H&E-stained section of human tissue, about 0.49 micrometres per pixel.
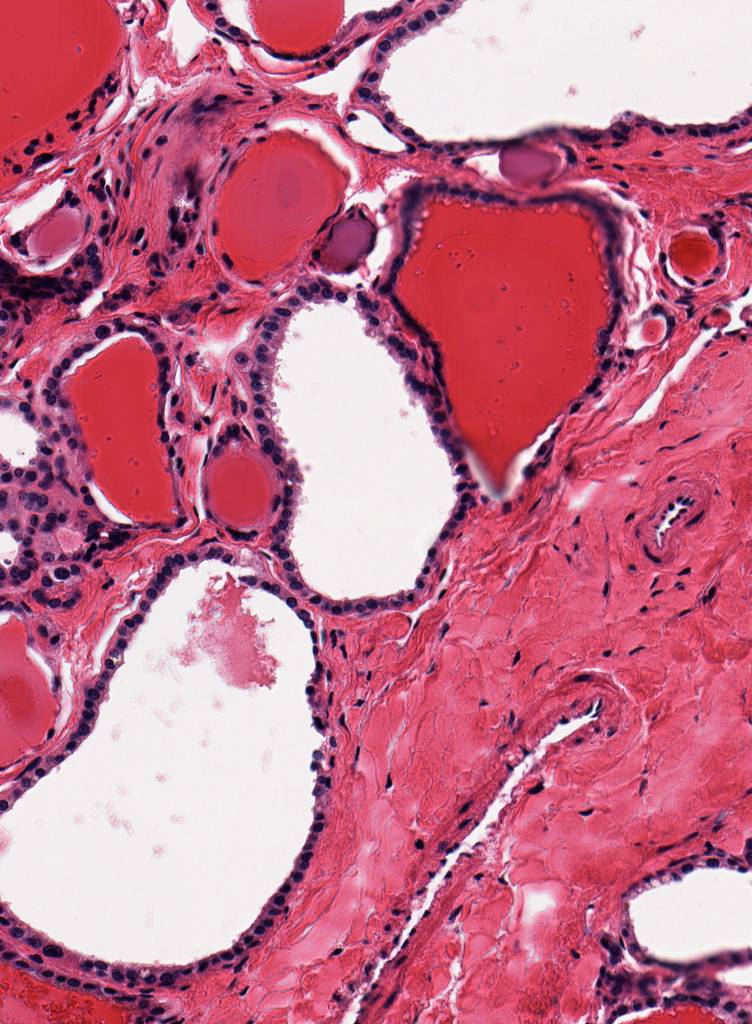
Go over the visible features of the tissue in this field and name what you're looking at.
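Follicles of widely varying size fill the upper and left field, with dense fibrous stroma lower right. A single layer of flattened to low cuboidal cells with small dark round nuclei lines each. Many hold deep red, glassy, homogeneous material. This is thyroid.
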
